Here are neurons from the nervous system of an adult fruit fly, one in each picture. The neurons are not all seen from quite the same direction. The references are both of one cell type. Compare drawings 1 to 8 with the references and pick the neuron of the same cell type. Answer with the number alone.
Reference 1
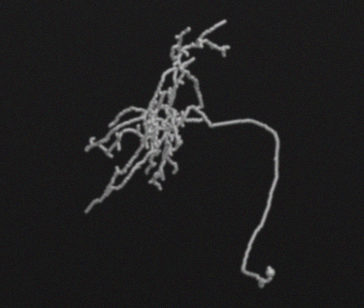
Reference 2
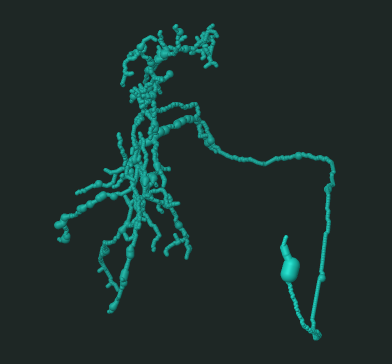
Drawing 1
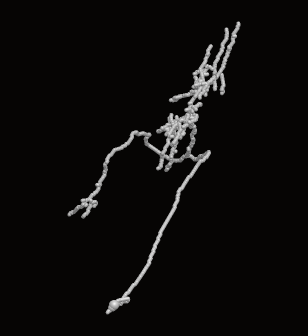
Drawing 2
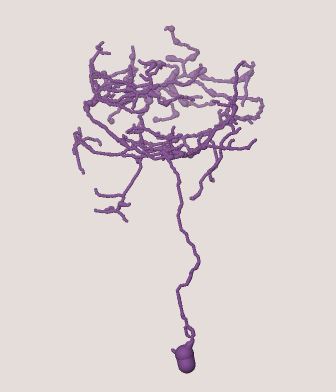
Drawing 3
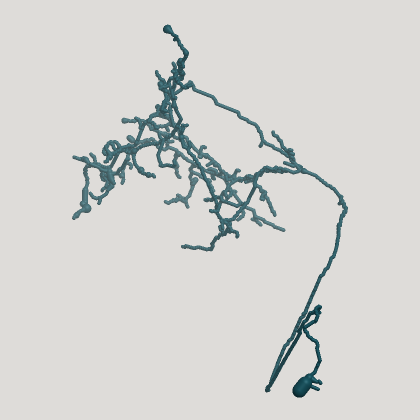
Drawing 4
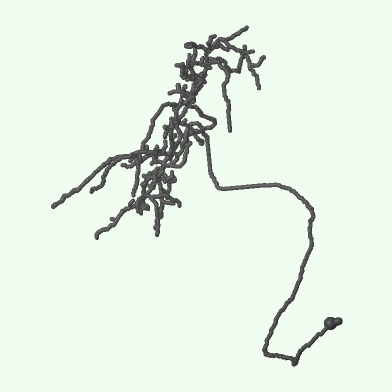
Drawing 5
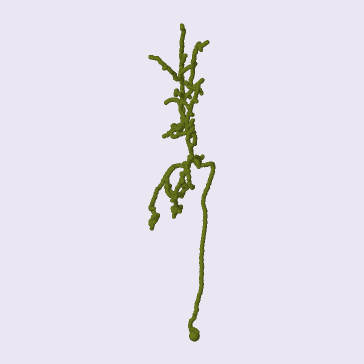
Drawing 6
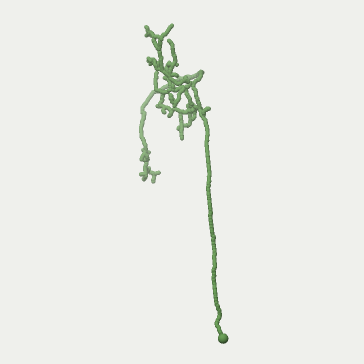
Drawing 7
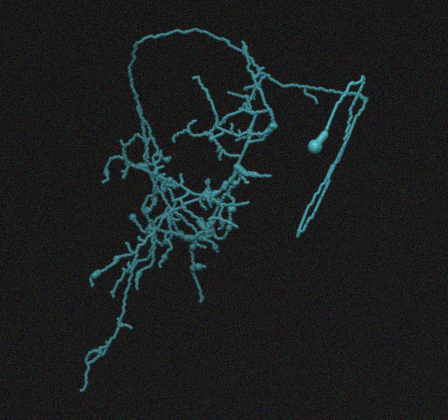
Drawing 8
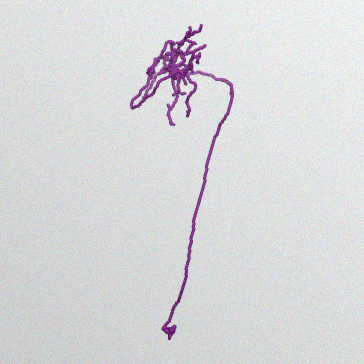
4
